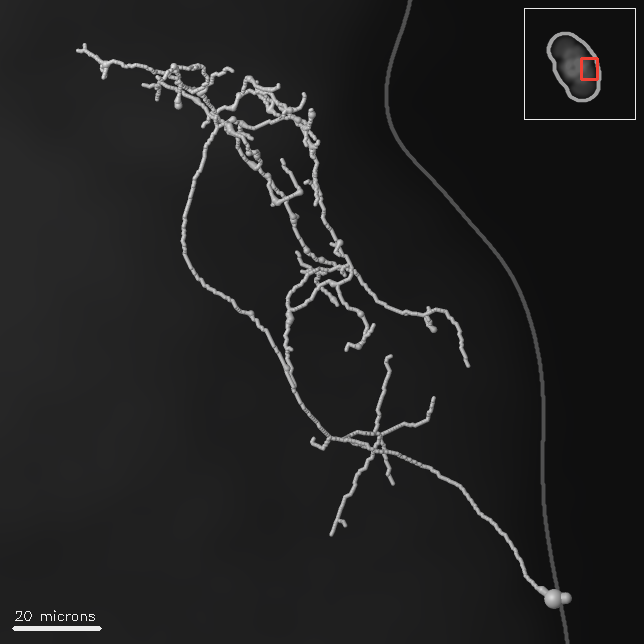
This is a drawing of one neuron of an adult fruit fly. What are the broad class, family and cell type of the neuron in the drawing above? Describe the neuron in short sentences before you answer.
Its cell body lies at the lower right of the picture. By the scale bar it is about 130 microns tall in this view. The picture shows dozens of branch ends. This is a central-brain intrinsic neuron. The family is hemilineage SLPpl1. Its cell type is SMP219.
